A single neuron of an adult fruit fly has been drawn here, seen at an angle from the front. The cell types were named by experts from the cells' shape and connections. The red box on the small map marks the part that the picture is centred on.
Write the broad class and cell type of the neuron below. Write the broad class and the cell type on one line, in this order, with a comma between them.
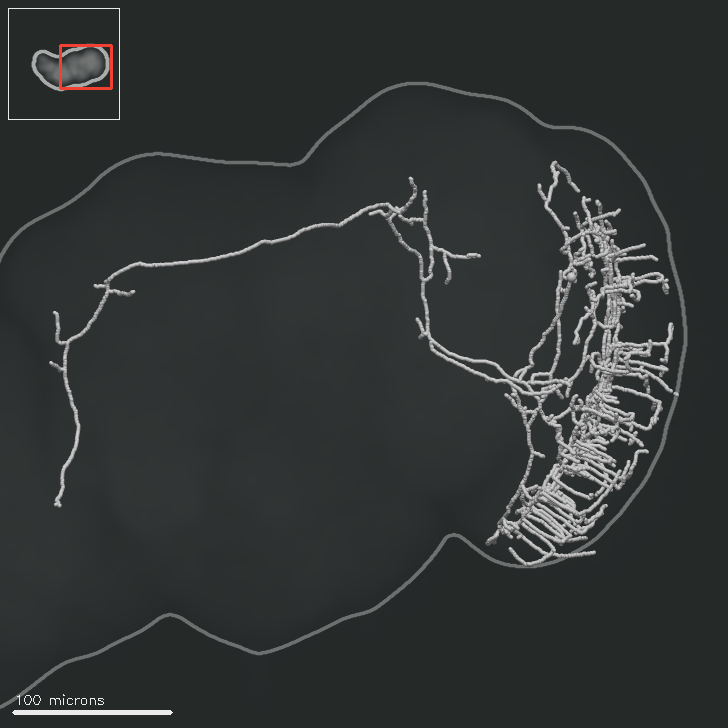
visual projection neuron, aMe12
